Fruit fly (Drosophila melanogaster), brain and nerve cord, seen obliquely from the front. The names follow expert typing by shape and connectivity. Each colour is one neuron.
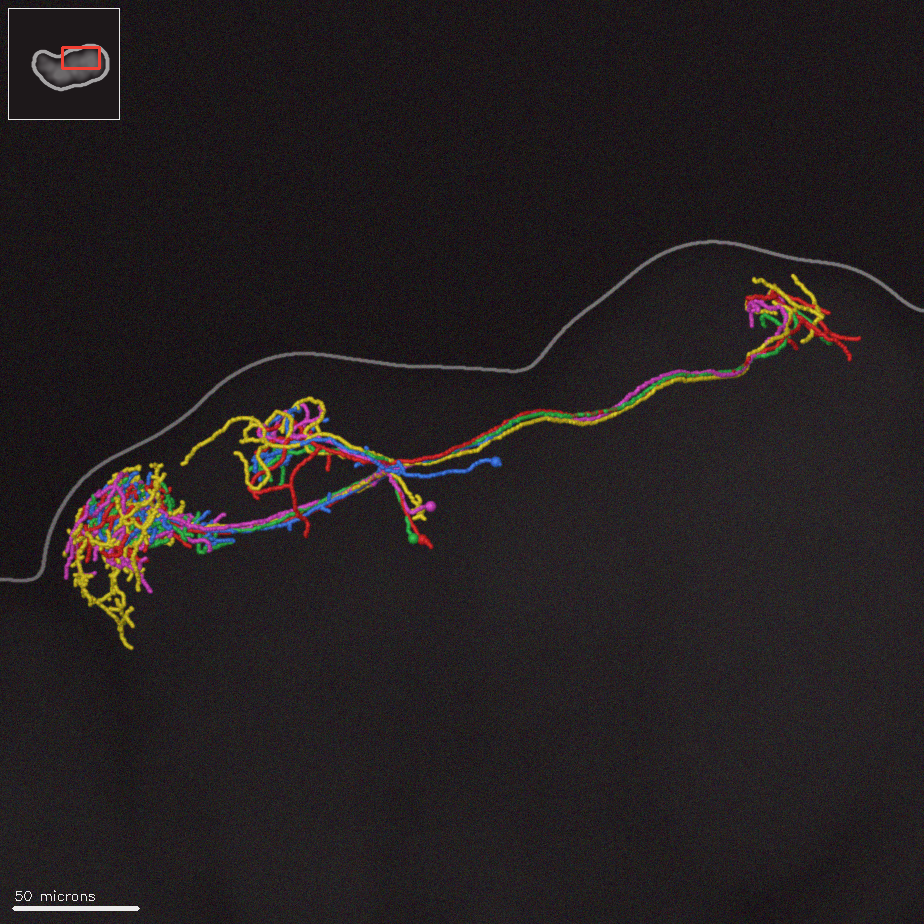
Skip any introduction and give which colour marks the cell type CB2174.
magenta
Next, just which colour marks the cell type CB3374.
yellow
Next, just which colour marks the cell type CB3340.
red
